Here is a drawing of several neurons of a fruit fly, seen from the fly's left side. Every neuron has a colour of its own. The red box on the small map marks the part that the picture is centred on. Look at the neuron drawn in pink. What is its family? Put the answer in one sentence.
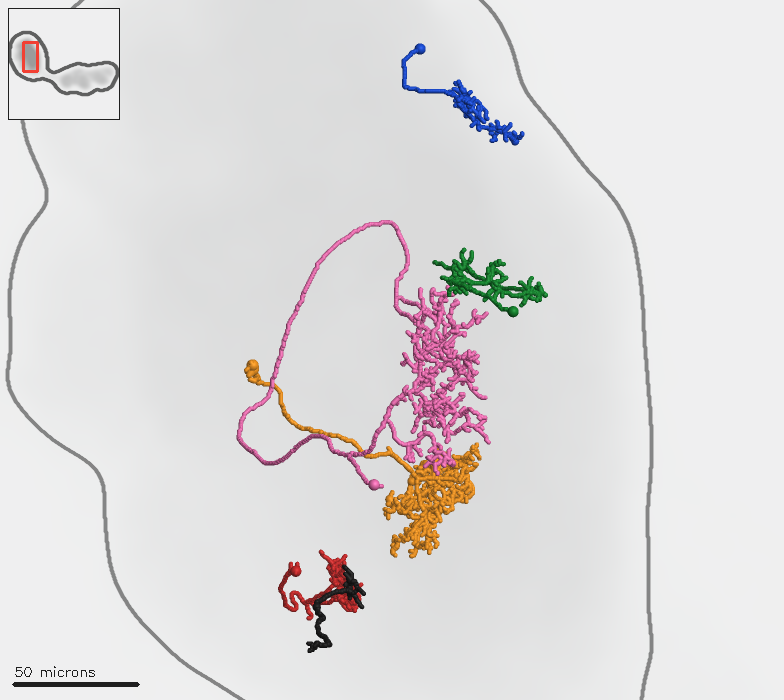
The family is MeLo.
